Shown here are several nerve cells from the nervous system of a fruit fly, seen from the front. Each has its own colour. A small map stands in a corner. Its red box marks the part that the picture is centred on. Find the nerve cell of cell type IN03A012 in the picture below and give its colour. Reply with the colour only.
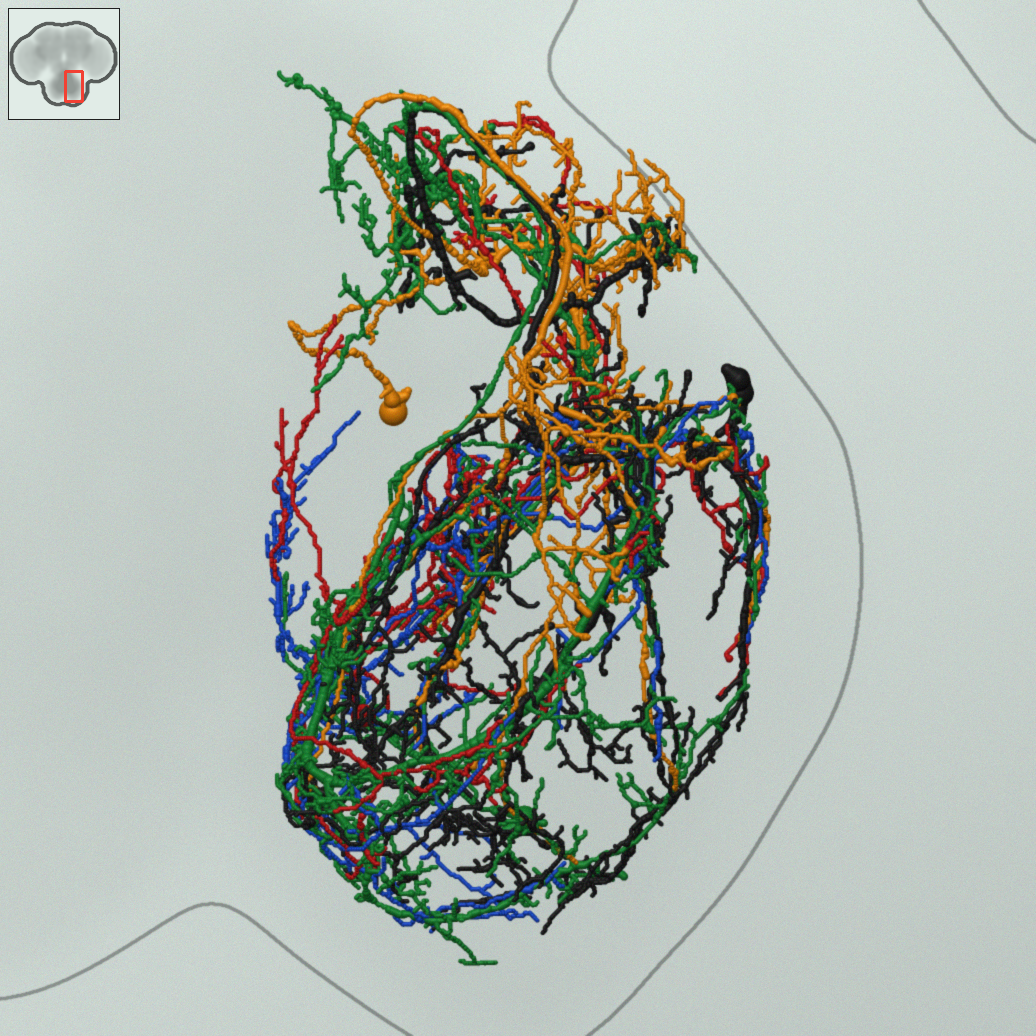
orange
